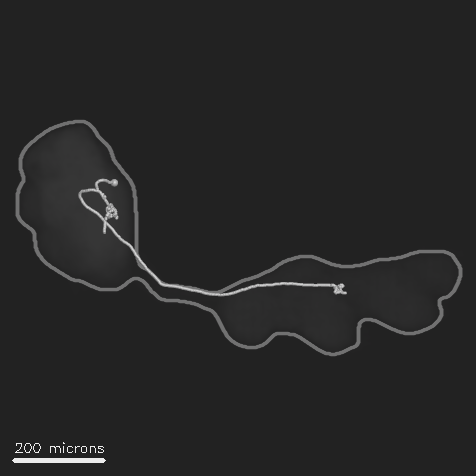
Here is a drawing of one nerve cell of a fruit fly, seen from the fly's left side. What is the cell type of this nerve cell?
DNpe008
